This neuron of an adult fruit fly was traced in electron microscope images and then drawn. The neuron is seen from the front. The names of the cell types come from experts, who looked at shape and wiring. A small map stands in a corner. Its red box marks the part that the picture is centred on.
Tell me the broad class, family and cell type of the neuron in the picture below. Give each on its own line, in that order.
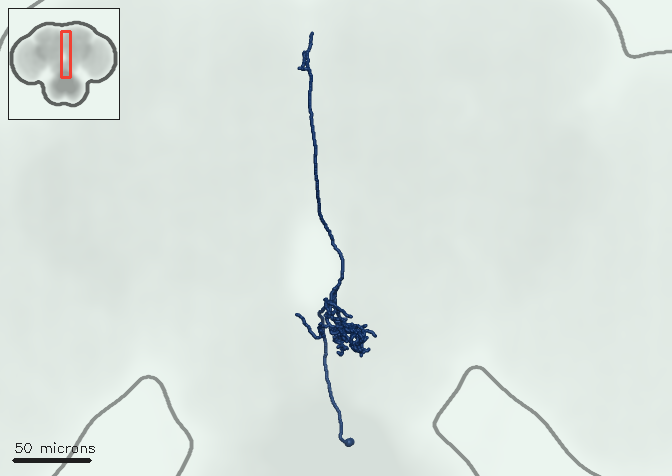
central-brain intrinsic neuron
hemilineage LB5
PRW017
